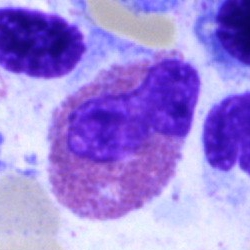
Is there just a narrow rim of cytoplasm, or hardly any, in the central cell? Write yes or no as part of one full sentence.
No, in this cell the cytoplasm is abundant.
